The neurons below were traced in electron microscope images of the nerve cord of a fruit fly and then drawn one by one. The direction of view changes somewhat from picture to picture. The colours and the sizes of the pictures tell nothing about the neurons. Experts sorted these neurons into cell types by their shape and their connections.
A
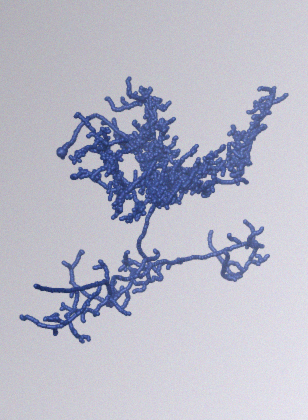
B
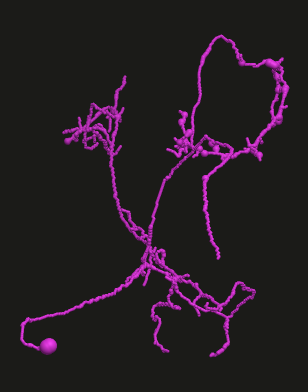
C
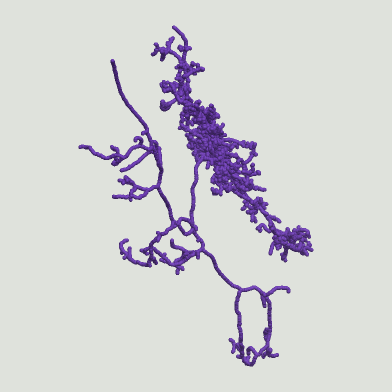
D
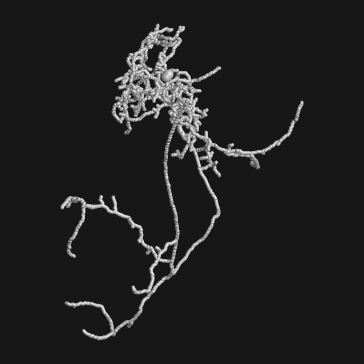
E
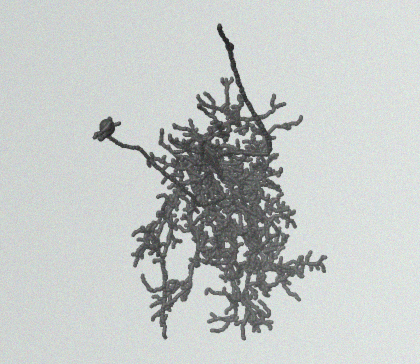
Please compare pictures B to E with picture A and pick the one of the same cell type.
Picture C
